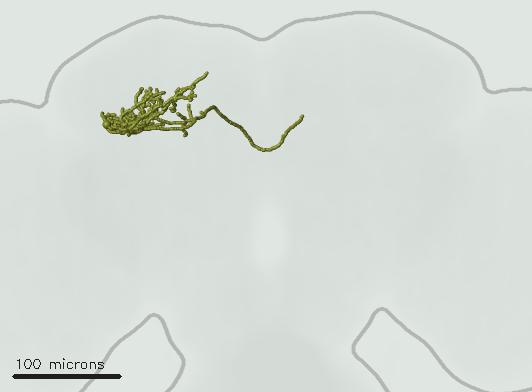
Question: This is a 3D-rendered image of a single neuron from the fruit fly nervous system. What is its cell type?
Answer: AOTU008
